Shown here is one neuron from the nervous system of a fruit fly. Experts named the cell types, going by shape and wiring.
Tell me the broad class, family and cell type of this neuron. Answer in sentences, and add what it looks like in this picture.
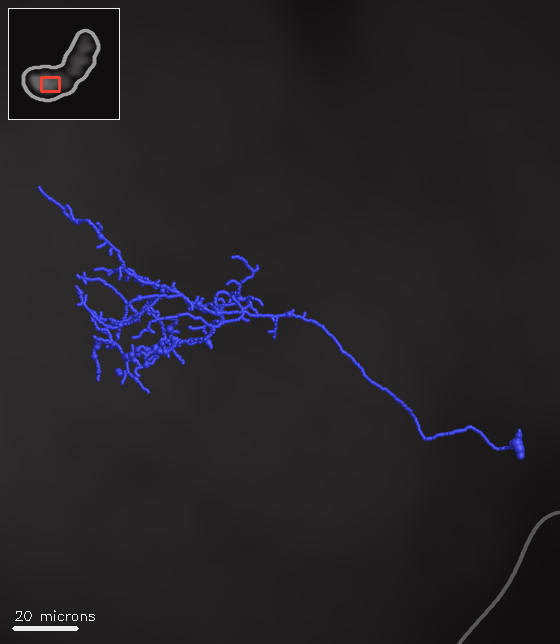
Its broad class is central-brain intrinsic neuron. The family is hemilineage LB3. Its cell type is CB2235. From left to right in the picture it spans about 160 microns. Dozens of branch ends can be seen.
